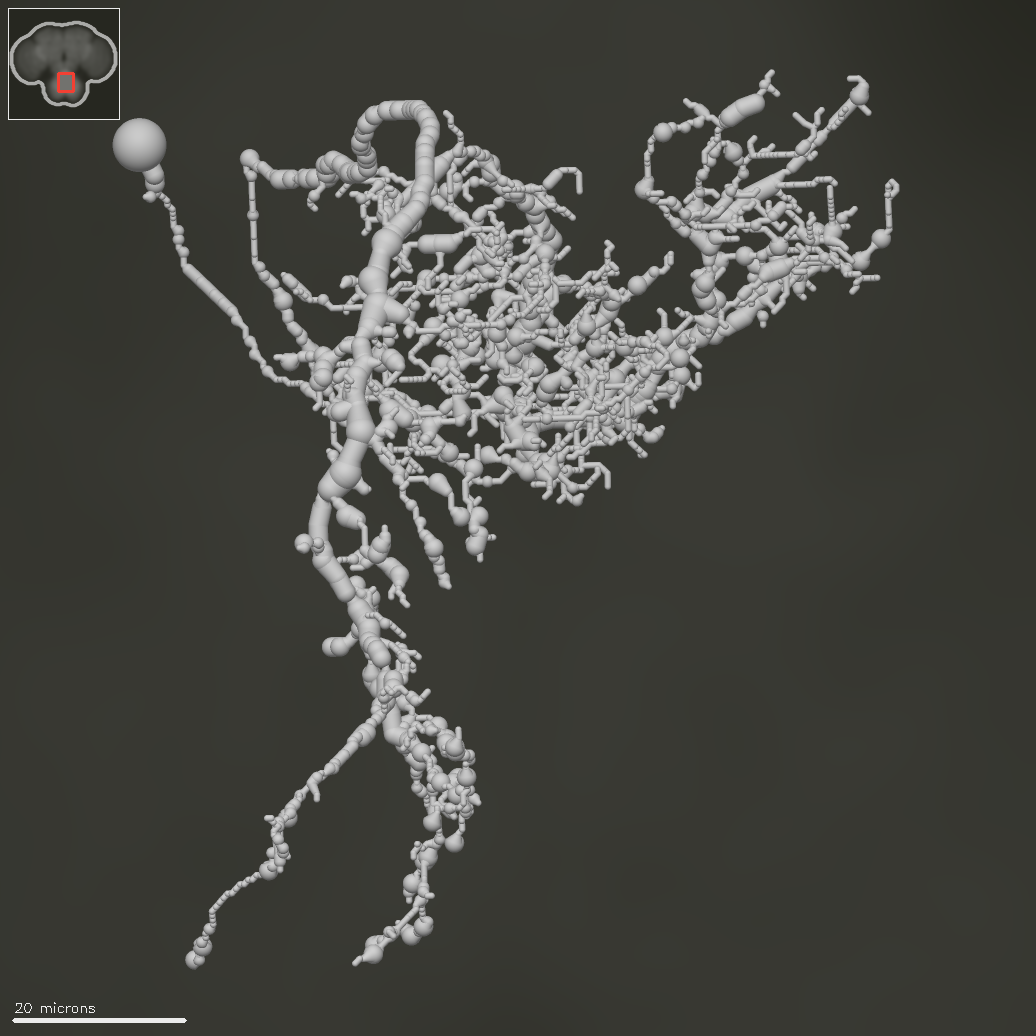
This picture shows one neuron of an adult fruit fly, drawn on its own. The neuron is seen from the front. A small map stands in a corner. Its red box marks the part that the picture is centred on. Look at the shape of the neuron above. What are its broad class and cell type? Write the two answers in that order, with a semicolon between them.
nerve-cord intrinsic neuron; INXXX100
